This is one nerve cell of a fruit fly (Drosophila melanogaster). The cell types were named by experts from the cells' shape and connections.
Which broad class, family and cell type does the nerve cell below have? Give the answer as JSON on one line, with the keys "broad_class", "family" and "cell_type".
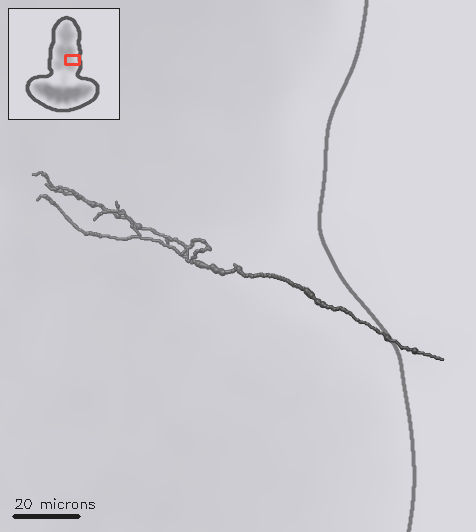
{"broad_class": "sensory neuron entering the nerve cord", "family": "class gustatory", "cell_type": "WG3"}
